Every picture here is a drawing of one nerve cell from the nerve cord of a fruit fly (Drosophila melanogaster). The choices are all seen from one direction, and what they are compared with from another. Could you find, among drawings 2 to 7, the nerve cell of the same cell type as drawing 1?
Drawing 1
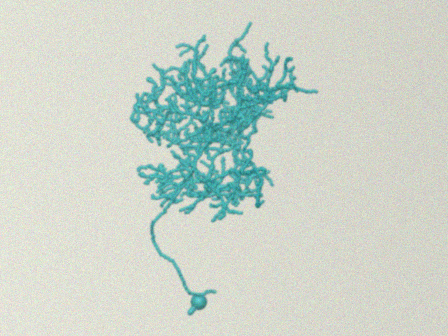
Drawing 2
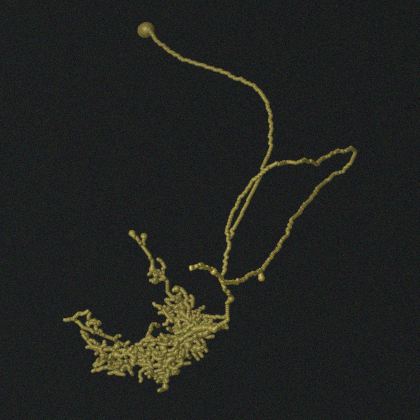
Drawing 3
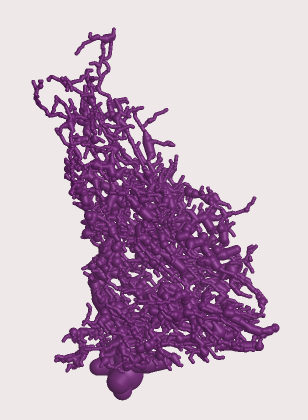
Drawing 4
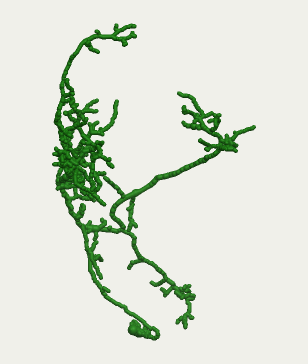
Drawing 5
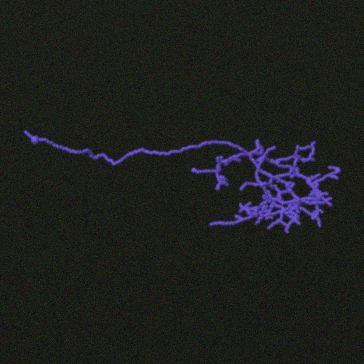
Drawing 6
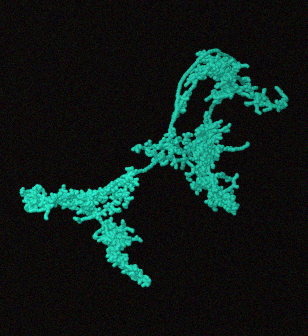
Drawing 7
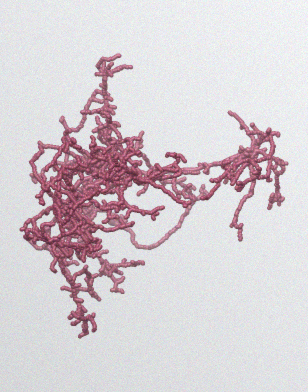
3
